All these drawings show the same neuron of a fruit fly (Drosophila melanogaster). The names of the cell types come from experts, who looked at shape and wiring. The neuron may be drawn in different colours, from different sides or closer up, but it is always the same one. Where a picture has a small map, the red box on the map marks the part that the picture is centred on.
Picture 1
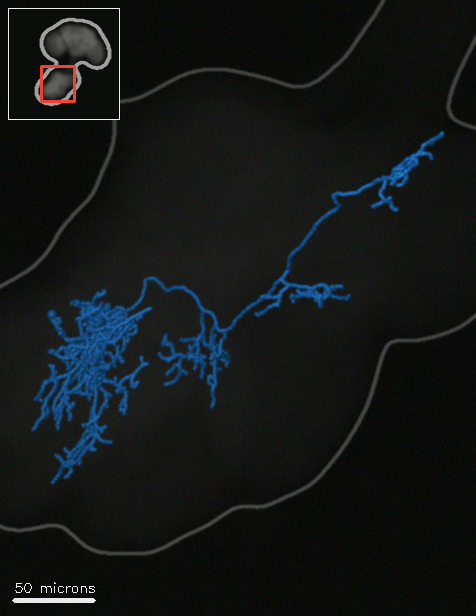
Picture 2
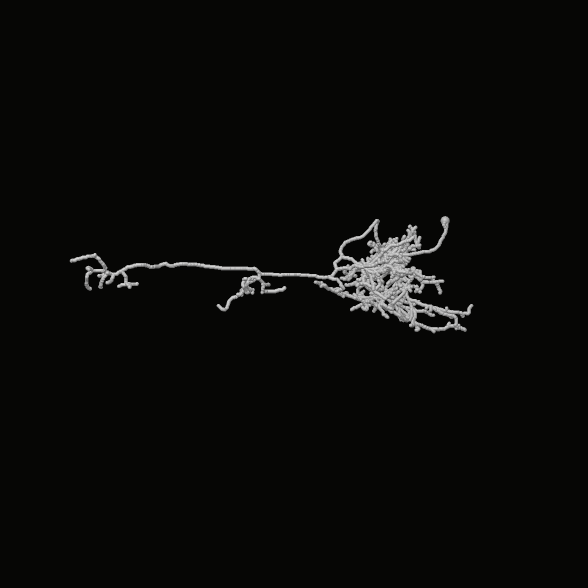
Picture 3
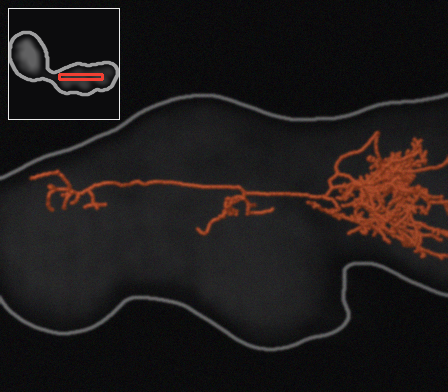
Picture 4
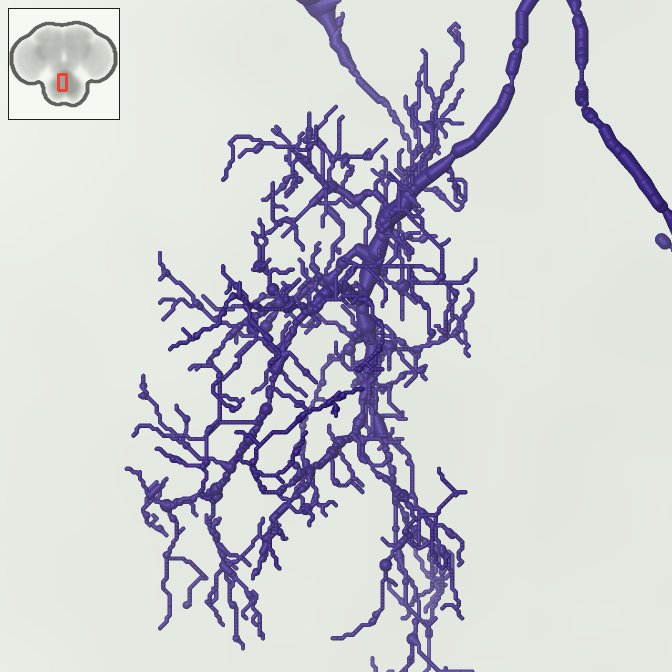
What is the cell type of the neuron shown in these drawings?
IN06B088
